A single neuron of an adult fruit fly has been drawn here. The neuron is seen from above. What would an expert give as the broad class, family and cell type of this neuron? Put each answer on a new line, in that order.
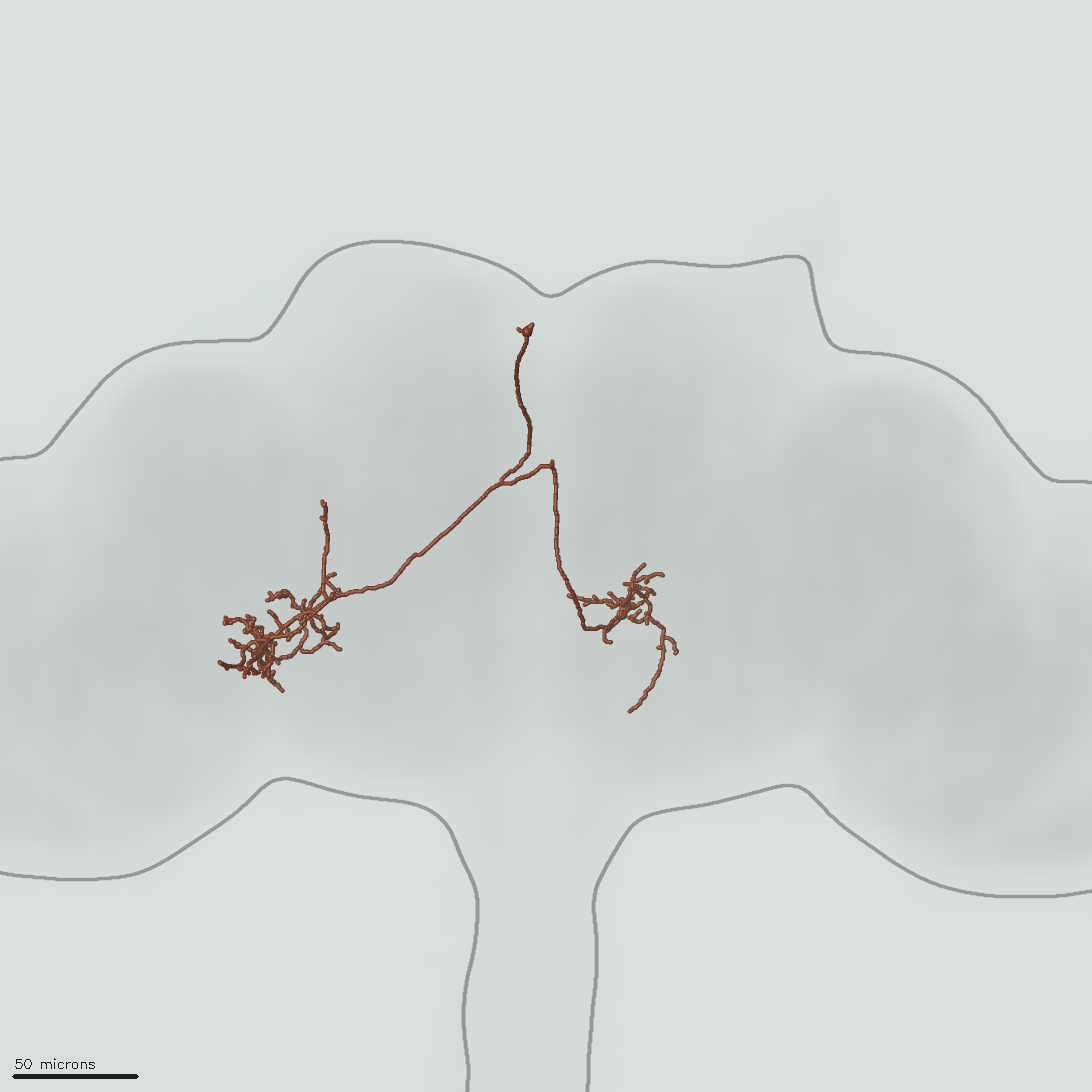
central-brain intrinsic neuron
hemilineage WEDd2
CB0390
